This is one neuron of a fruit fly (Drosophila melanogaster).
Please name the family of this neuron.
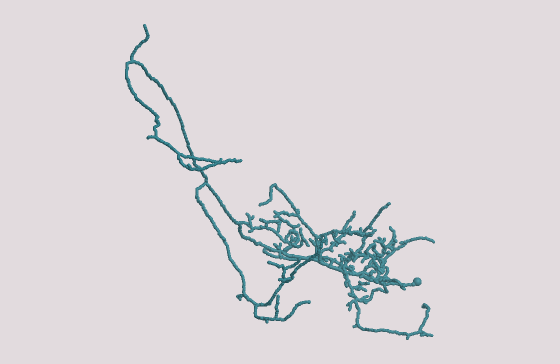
hemilineage VPNp1_medial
